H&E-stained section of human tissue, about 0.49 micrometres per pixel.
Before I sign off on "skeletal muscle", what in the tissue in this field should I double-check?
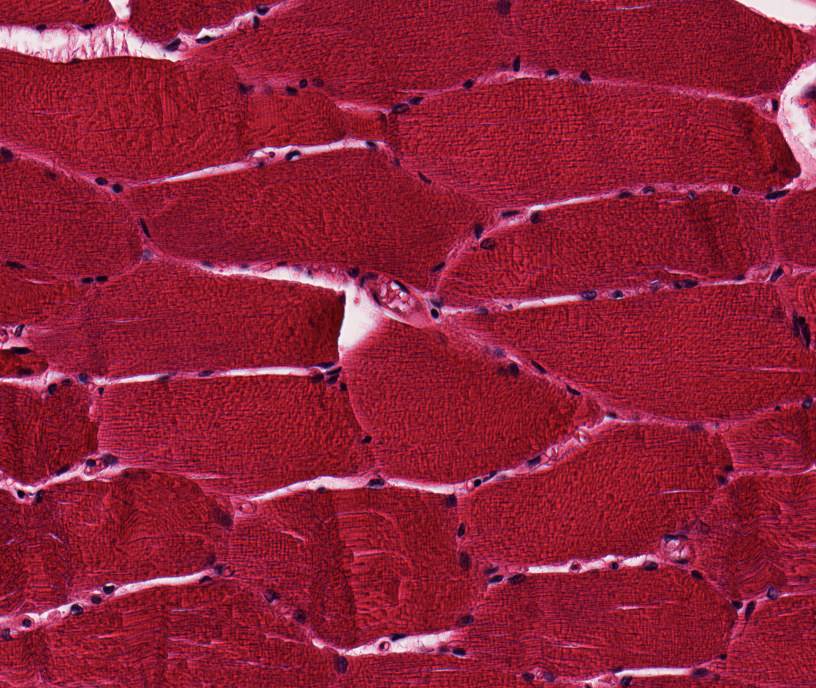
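The dark, flattened nuclei lie at the edges of the fibres rather than in their centres.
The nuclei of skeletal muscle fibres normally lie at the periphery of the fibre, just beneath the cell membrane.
This nuclear position therefore goes with skeletal muscle. The fibre cytoplasm is deep red and strongly eosinophilic. Connective tissue between the fibres is scant, forming only thin partitions, and no fat cells lie among the fibres.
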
